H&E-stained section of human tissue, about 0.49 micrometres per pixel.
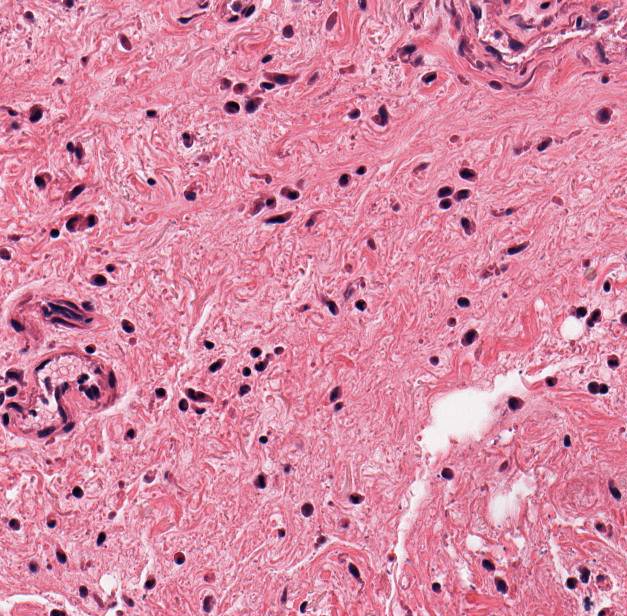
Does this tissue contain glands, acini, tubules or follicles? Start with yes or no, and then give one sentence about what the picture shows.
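No. The whole field is pink fibrous stroma with scattered cells and no organised units such as glands or follicles.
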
